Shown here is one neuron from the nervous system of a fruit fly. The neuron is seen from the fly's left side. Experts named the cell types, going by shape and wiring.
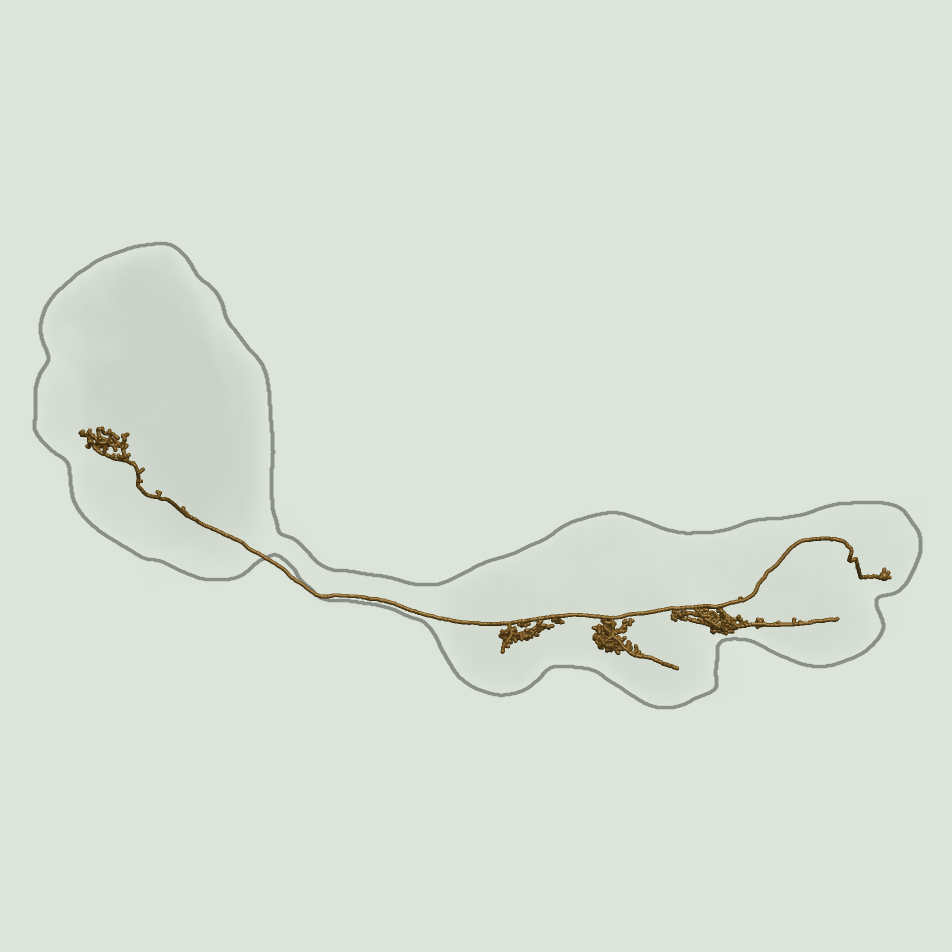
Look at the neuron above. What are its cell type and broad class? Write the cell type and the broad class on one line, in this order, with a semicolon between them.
ANXXX120; ascending neuron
